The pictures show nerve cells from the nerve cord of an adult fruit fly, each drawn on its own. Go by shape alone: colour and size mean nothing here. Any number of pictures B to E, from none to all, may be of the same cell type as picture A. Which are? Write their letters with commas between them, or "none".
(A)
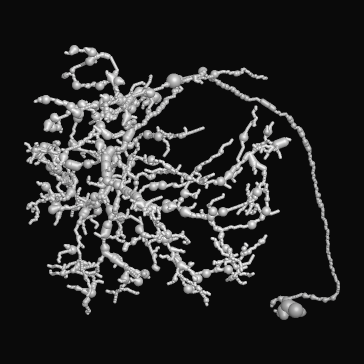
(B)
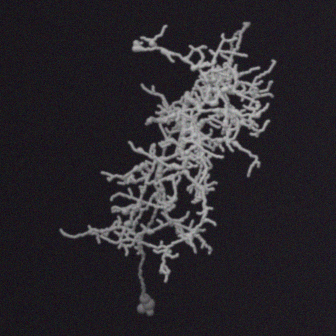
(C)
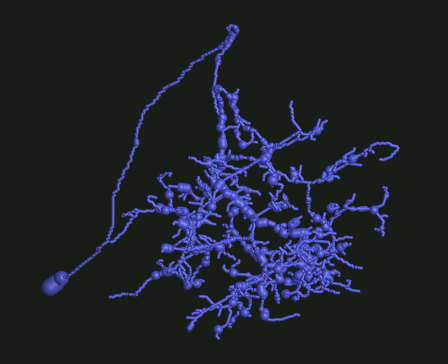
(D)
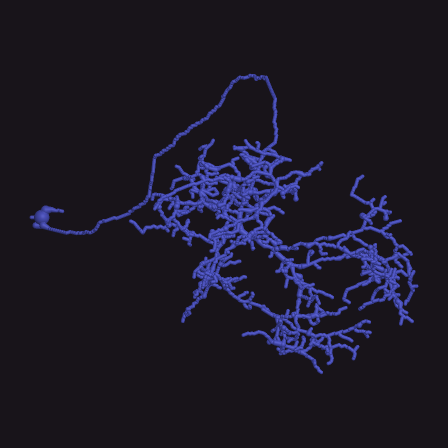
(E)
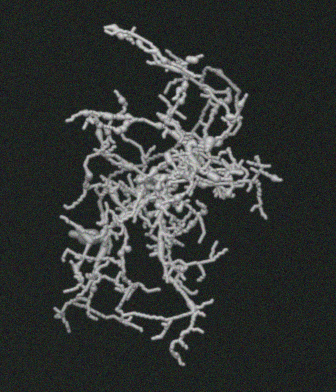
B, D, E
